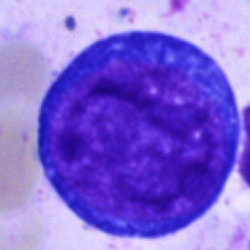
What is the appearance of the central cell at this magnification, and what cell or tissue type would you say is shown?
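Look at the central cell: its chromatin is finely granular, broken by a few darker patches. Around the nucleus the cytoplasm makes only a narrow rim, and you won't find any granules in it. That purple-stained piece at the right edge of the picture is part of another cell, so leave it aside. The cell in the middle is a proerythroblast.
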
